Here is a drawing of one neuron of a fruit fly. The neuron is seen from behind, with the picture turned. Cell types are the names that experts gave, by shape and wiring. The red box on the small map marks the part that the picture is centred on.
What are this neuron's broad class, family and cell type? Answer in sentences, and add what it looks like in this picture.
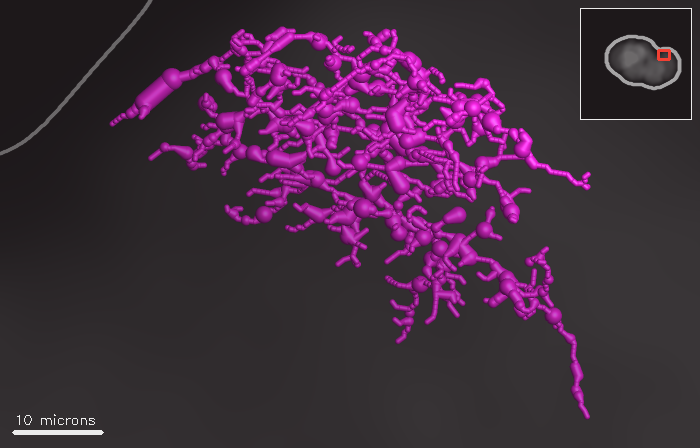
Its broad class is optic-lobe intrinsic neuron. Its family is Pm. It is of cell type Pm9. The cell body is at the upper left of the picture. From left to right in the picture it spans about 55 microns. Dozens of branch ends can be seen.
